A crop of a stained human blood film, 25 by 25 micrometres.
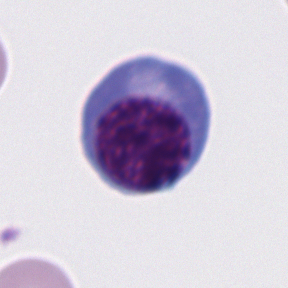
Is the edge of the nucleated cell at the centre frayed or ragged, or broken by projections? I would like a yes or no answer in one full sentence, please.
No, what this cell has is a smooth outline, not a rough one.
